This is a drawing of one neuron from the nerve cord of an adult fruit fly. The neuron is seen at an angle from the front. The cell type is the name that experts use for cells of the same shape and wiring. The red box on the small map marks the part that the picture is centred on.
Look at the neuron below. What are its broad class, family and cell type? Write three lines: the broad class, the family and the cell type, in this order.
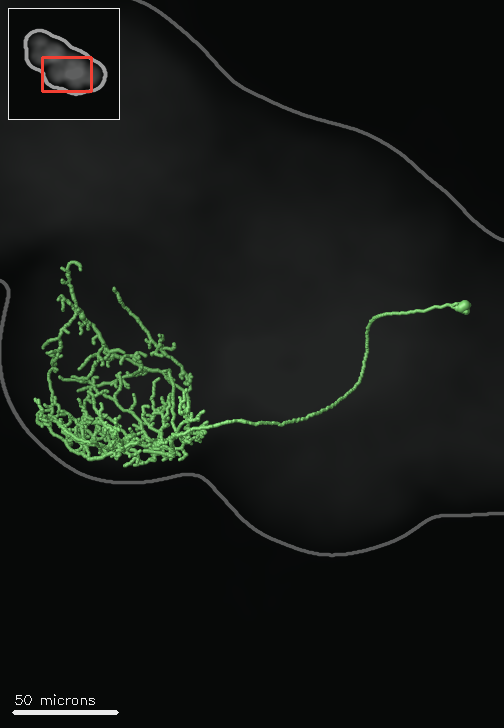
nerve-cord intrinsic neuron
hemilineage 01A
IN01A039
